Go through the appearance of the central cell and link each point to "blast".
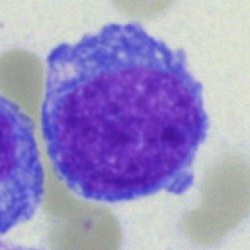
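Consistent with blast: nuclear chromatin purple and finely granular, not coarsely clumped.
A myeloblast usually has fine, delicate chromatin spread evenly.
Less consistent: cytoplasm stains deep blue.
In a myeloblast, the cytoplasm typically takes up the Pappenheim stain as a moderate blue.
Also seen: cytoplasm forms a rim widest at the upper left and contains many small pale spots.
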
